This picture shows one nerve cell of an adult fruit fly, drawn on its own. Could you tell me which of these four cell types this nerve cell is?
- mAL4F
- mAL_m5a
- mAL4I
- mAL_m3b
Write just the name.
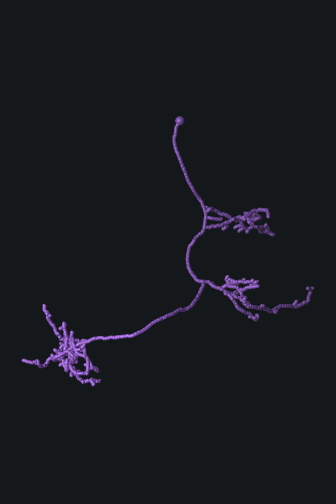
mAL_m3b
